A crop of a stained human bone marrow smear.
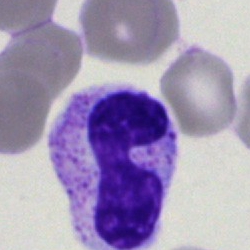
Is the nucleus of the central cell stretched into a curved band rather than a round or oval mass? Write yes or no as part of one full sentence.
Yes, the nucleus of this cell is drawn out into a curved band without separate lobes.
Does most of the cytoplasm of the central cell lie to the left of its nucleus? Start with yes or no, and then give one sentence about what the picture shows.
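Yes. The cytoplasm is pale lilac-pink and is broadest on the left side of the cell.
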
